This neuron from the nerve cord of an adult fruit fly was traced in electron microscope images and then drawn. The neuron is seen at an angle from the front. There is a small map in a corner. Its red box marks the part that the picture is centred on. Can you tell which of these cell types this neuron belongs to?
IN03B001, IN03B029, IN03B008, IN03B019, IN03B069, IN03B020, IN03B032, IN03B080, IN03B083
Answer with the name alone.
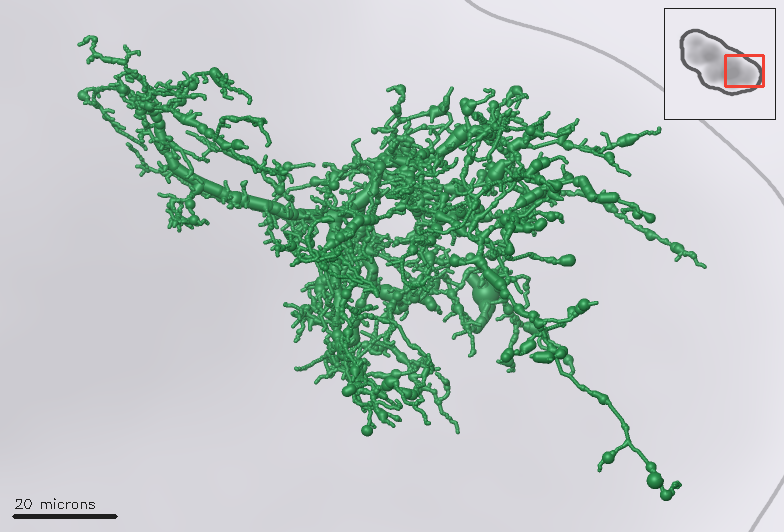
IN03B032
